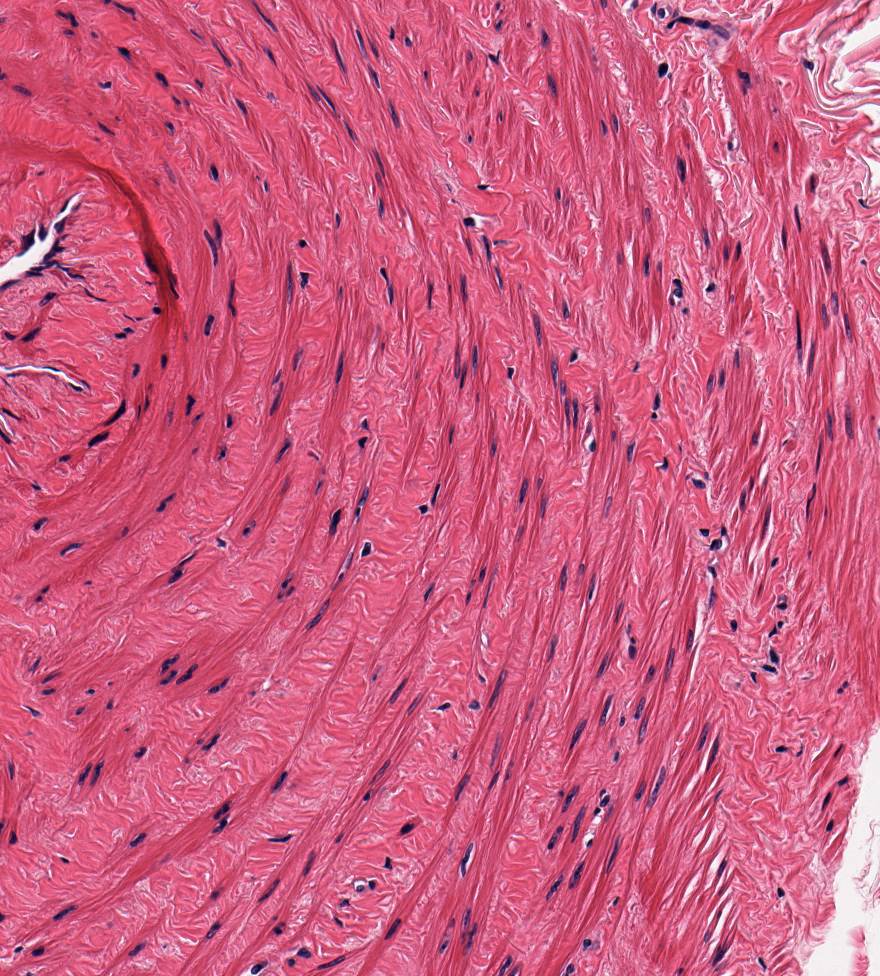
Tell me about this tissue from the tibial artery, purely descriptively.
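I see broad curving bands of pink fibres with spindle cells, arranged concentrically around a centre at the upper left. At that edge there's a small, empty, slit-like lumen with a wavy, folded outline. The nuclei are elongated, dark purple spindles running parallel to the fibres. Between them the material is strongly eosinophilic and finely wavy.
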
